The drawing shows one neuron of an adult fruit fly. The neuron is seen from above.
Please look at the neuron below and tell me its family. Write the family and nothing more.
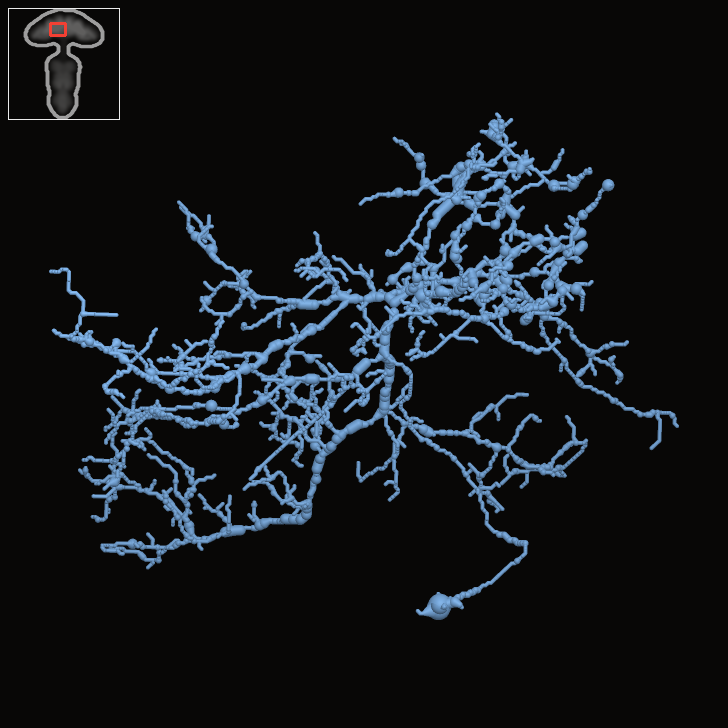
hemilineage DM4_dorsal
